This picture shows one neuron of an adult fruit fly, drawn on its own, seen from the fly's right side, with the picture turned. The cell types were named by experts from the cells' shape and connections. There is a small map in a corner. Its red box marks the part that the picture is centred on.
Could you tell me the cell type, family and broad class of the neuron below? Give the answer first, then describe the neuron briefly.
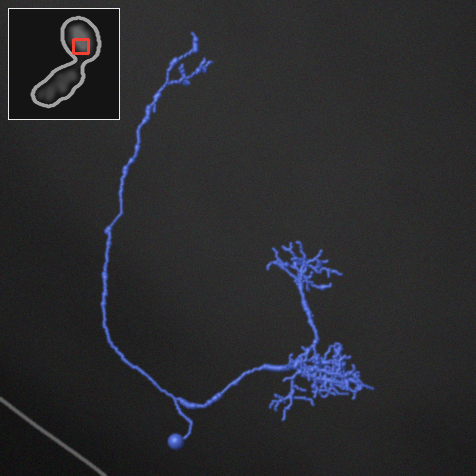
The cell type is LLPC1. The family is LLPC. It is a visual projection neuron. Dozens of branch ends can be seen. In this view it is taller than it is wide.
